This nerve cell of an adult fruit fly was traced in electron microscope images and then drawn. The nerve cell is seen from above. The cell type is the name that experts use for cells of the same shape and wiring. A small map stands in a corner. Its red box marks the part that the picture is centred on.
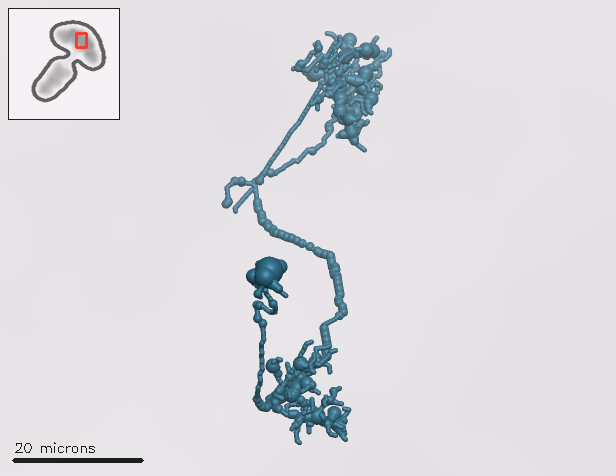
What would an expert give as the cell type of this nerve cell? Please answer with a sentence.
The cell type is PFNd.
